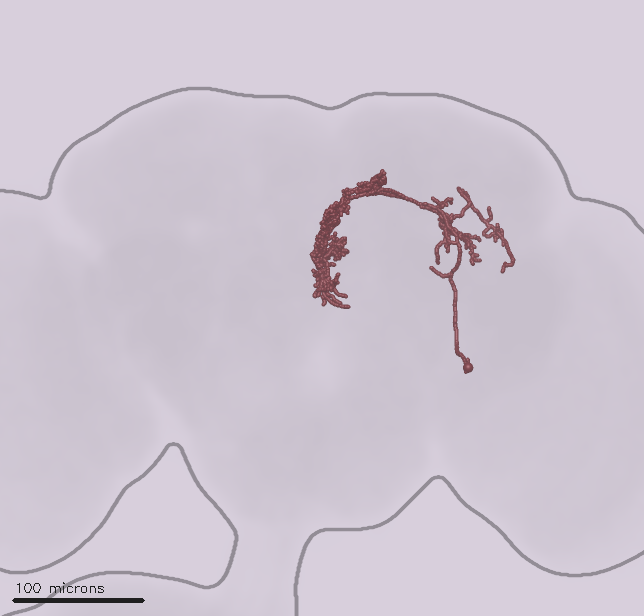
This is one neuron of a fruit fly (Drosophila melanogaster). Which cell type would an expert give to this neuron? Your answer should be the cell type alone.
ATL043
